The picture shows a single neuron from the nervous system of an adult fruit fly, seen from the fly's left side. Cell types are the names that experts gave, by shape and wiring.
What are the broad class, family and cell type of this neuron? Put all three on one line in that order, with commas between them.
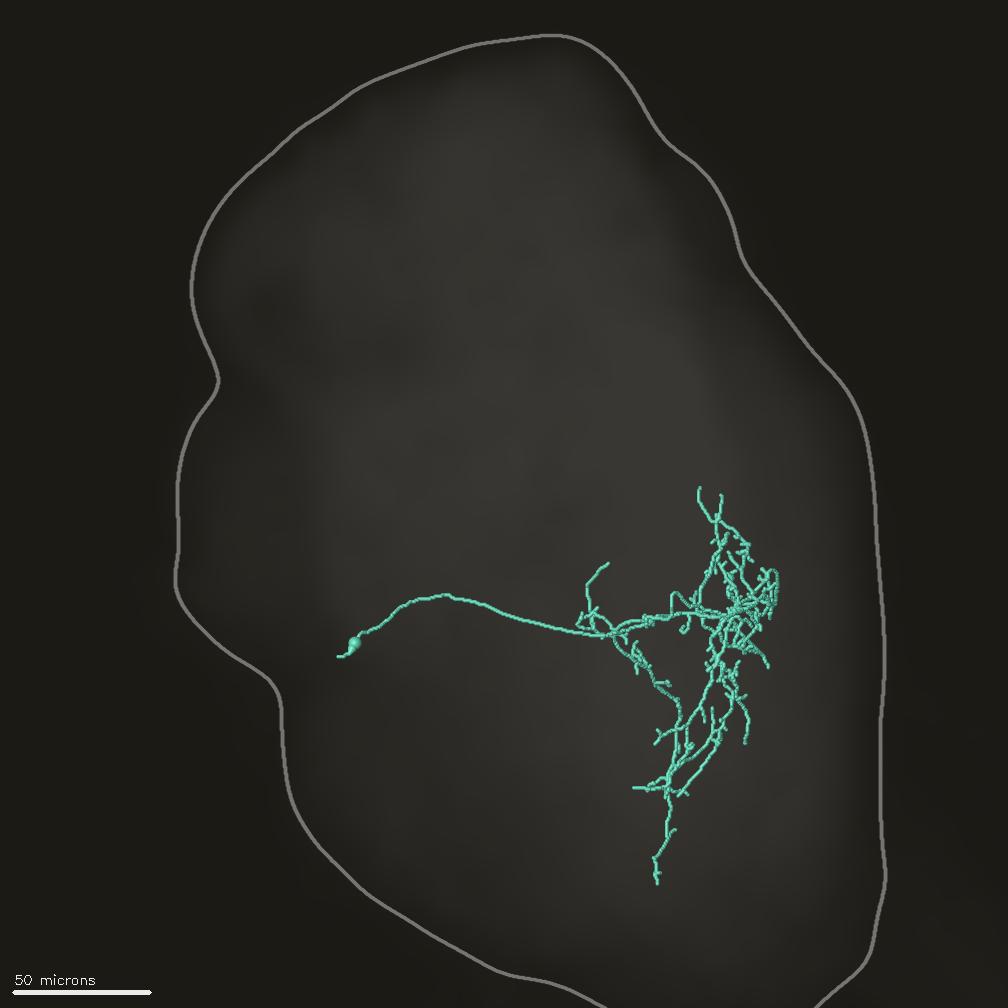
central-brain intrinsic neuron, hemilineage WEDa2, PS054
